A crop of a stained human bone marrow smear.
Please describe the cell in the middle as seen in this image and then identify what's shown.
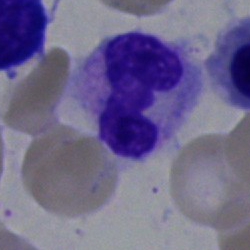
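The outline of the cell is roughly round. Its chromatin is dark purple and coarsely clumped, with no nucleoli visible in the nucleus. The cytoplasm contains no vacuoles. This is a segmented neutrophil.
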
